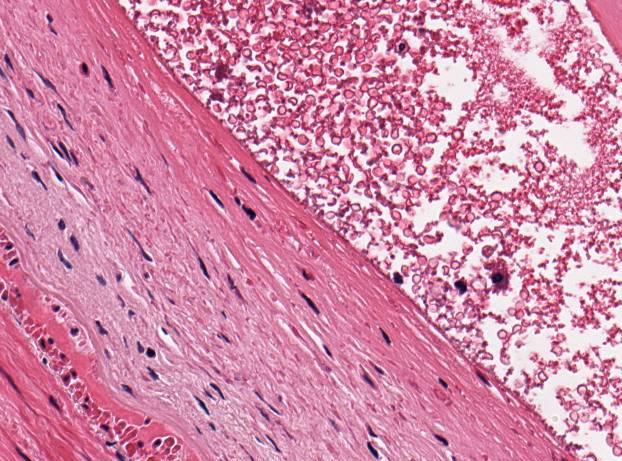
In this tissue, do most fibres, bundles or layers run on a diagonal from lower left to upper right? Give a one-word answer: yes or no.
No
